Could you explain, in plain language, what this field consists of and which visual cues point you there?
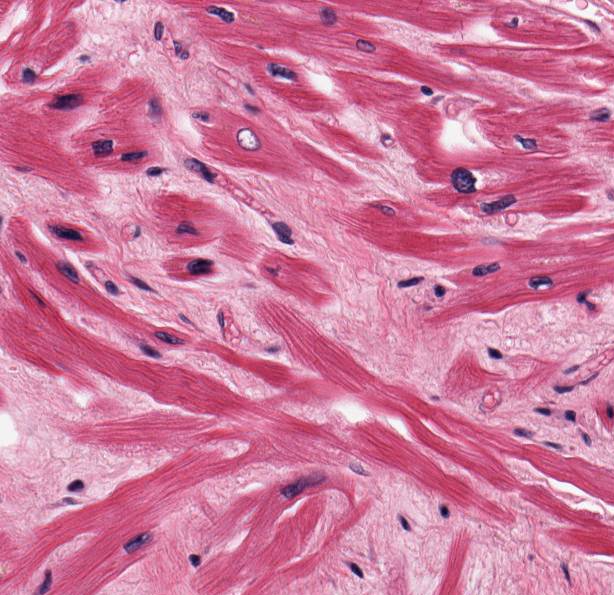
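That's myocardium. What settles it for me is the way the muscle fibres run in short bundles pointing in many directions instead of one parallel array, plus the dark oval to rectangular nuclei sitting centrally in them.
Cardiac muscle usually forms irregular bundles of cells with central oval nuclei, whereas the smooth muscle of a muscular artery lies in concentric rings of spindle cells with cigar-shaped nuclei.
The fibres themselves have deep pink cytoplasm with fine lengthwise fibrils. Between the bundles, wide spaces are filled by pale pink, loose, finely fibrillar tissue.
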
